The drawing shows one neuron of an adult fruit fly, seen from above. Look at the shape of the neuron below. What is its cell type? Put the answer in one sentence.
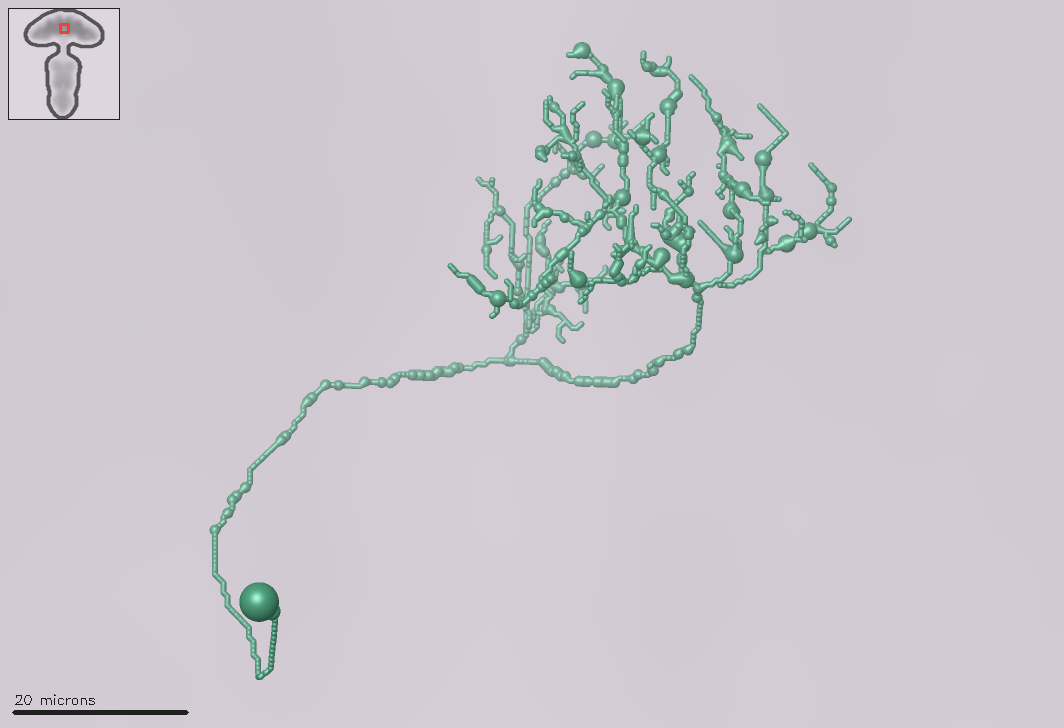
The cell type is vDeltaE.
